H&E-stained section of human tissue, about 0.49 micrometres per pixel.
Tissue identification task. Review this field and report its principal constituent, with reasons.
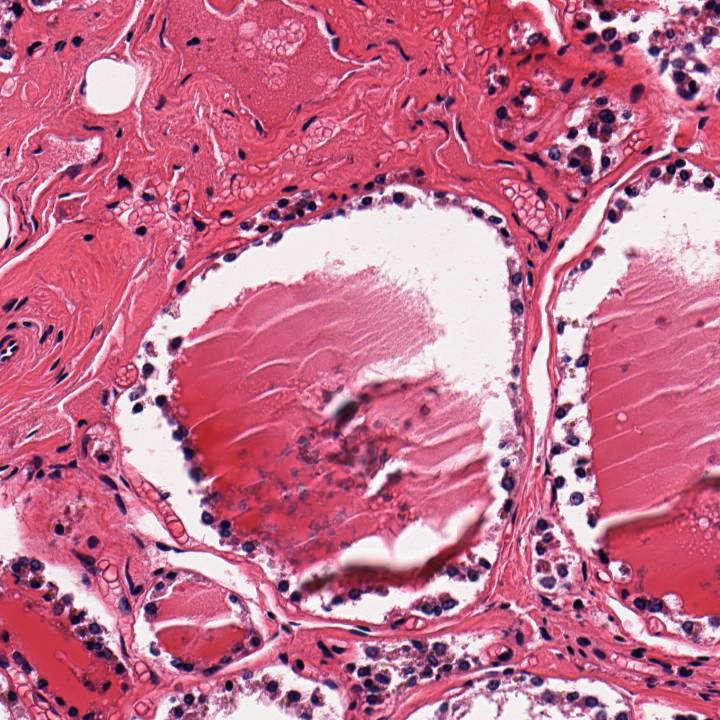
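Field: thyroid follicle. Two large rounded units dominate, one central and one cut by the right edge, each filled with eosinophilic material. Smaller rounded units at lower left also hold pink material.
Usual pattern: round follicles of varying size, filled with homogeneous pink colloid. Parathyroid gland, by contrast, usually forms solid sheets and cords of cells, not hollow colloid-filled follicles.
Central contents: dense, deep pink, crossed by parallel cracks, and pulled away from the lining, leaving a clear white rim of space.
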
